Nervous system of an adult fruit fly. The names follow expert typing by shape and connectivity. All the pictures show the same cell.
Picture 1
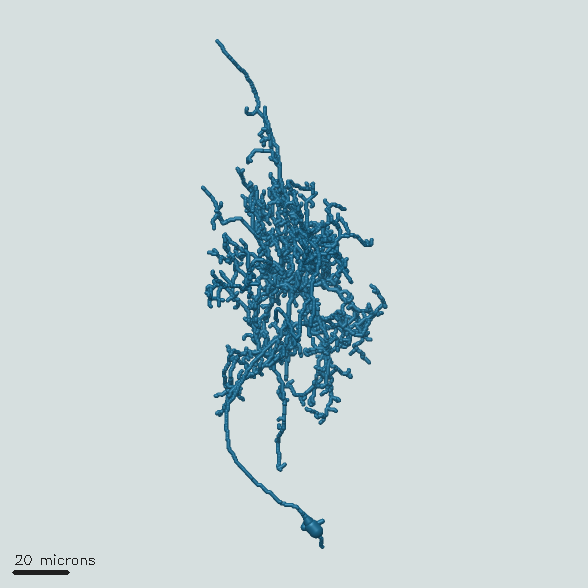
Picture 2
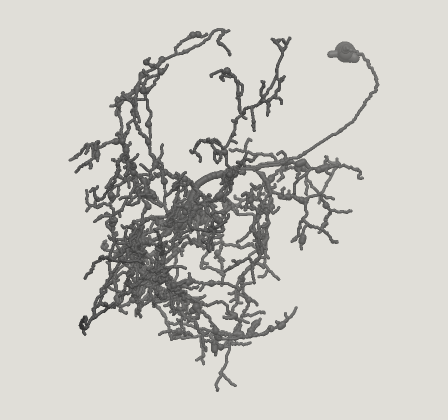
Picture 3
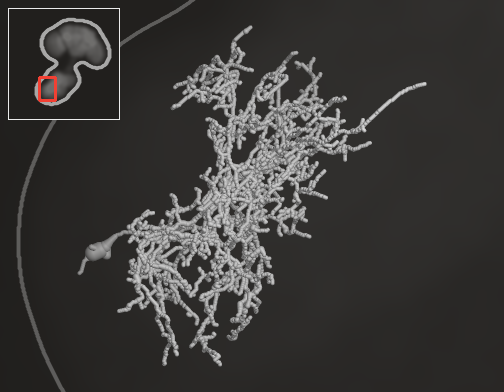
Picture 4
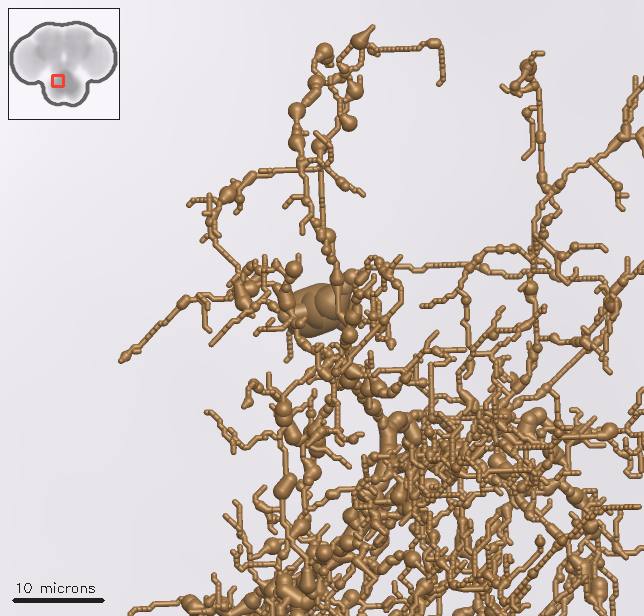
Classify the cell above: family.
hemilineage 21A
